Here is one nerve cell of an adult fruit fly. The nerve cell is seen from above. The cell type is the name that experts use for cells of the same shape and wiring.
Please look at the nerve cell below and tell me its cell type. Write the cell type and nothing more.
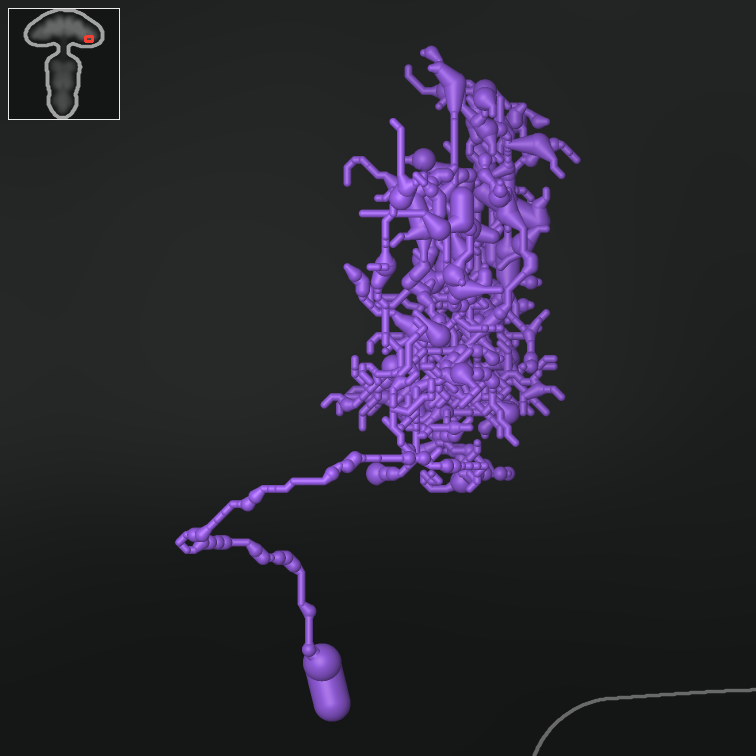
LPi3412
